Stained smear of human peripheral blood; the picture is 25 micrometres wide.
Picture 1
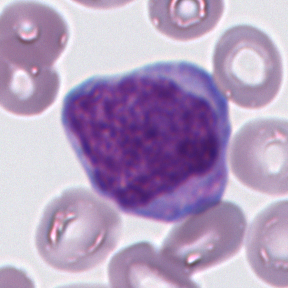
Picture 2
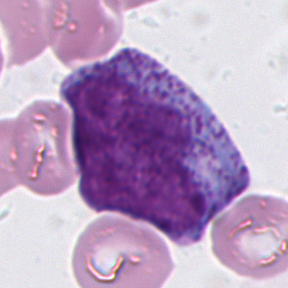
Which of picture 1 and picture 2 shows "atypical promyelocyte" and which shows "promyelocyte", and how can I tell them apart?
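Picture 1 is the atypical promyelocyte, picture 2 the promyelocyte. Neither outline is smoothly round: picture 1's is irregular and somewhat angular, and picture 2's is angular with several fairly straight edges. In picture 1 the nucleus is a single mass with an irregular, slightly lumpy border, about 14 by 12 micrometres, filling about 70% of a cell about 15 micrometres across. Its chromatin is finely stippled and fairly evenly spread, not coarsely clumped. The cytoplasm there is just a narrow rim, wider on the right than on the left. In picture 2 the dark nuclear mass fills most of the cell, with a paler bluish zone of cytoplasm lying mainly along the right side. Dark purple dots are scattered over that paler right part.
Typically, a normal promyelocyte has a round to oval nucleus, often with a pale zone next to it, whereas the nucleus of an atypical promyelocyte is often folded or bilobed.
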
